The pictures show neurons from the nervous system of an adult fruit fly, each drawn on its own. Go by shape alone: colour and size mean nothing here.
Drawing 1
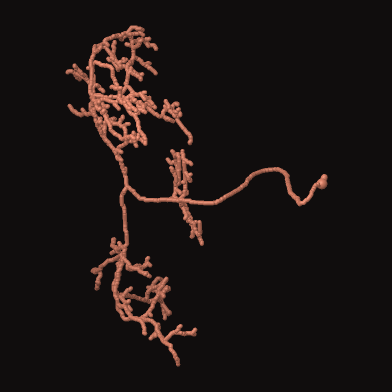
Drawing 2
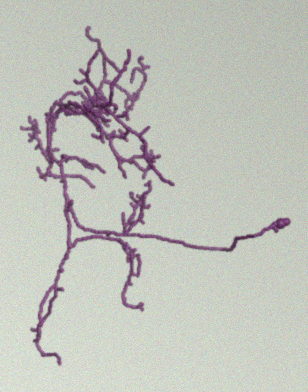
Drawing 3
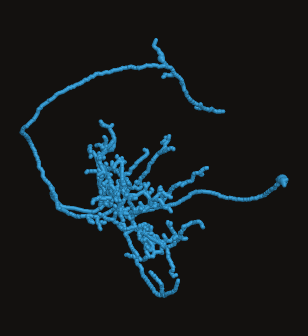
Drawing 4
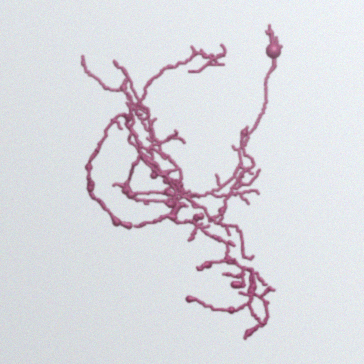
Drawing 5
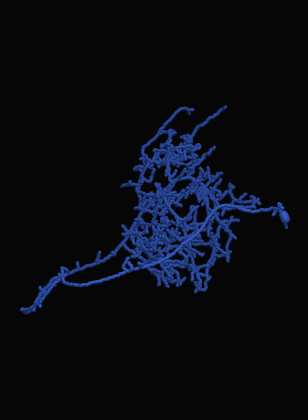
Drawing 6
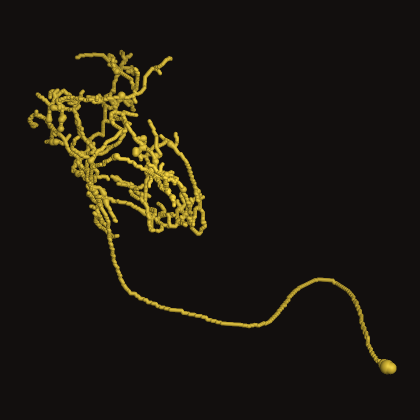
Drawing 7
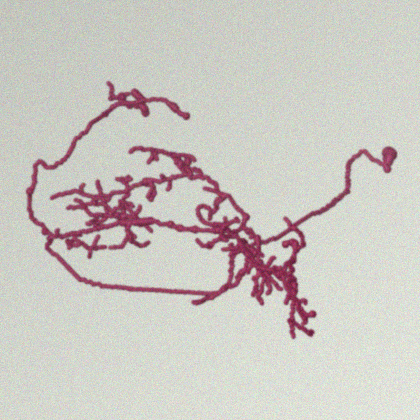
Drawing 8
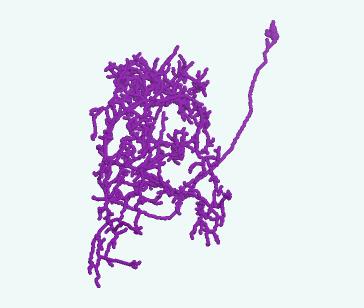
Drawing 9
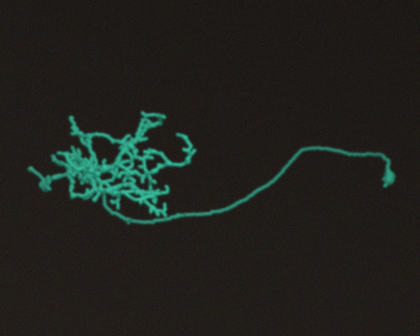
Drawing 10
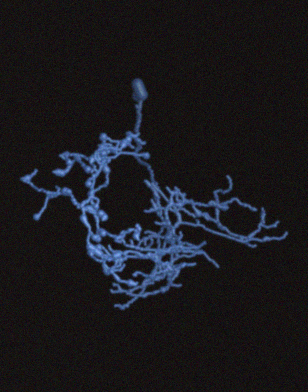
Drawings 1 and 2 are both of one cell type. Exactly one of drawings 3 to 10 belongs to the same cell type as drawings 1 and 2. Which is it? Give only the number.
6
